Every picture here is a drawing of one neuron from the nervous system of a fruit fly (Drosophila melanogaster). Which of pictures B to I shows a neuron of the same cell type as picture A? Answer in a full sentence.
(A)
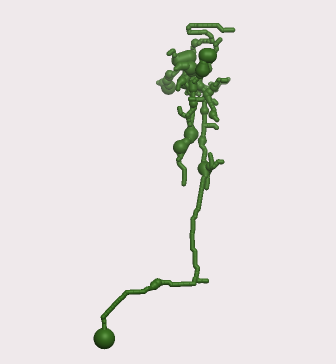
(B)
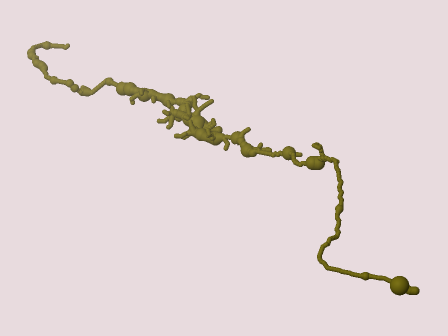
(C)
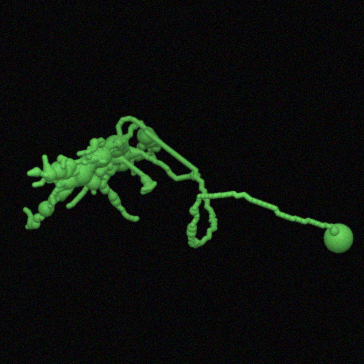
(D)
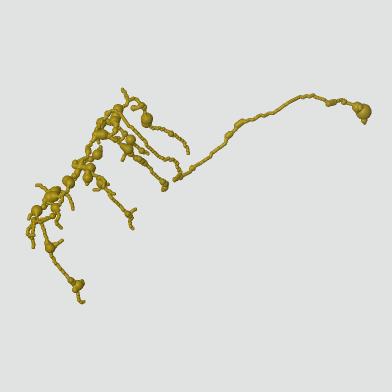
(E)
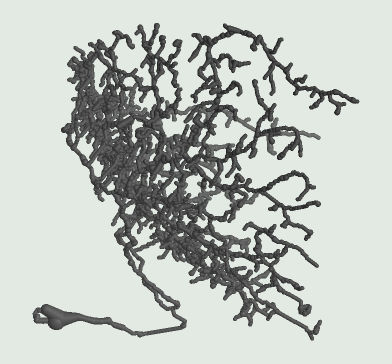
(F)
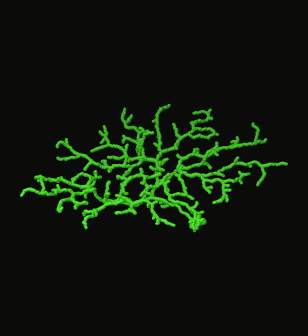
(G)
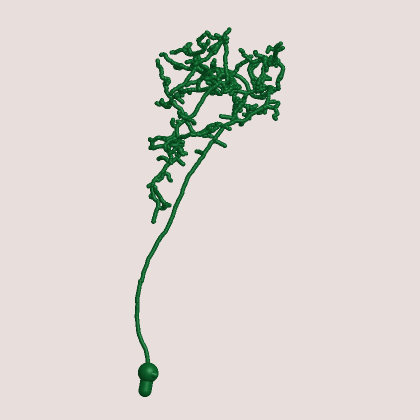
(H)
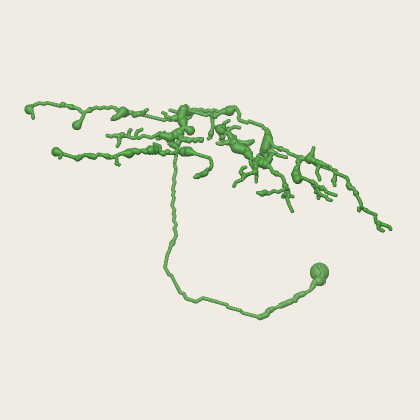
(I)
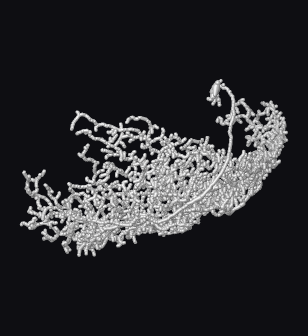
The neuron in picture G is of the same cell type.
